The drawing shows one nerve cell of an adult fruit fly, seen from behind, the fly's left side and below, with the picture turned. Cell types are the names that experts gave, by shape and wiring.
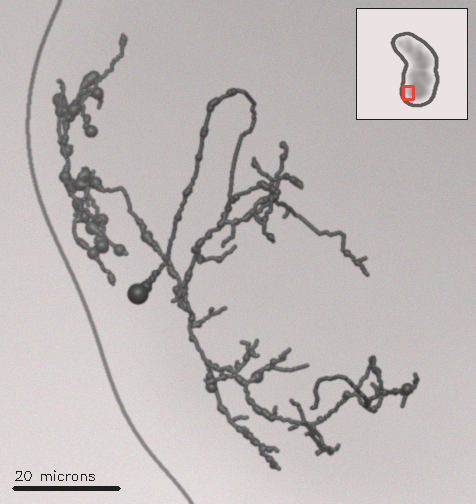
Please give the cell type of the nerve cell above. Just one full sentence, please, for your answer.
To the cell type CB1752 belongs this nerve cell.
